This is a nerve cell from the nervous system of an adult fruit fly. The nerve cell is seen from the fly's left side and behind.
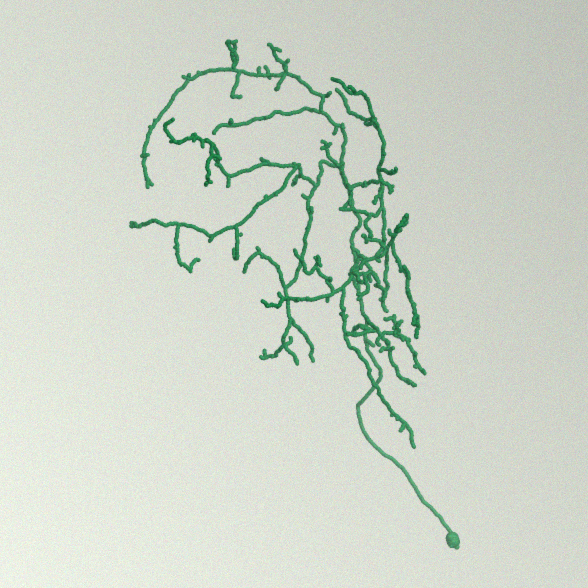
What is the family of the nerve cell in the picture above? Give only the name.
Li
